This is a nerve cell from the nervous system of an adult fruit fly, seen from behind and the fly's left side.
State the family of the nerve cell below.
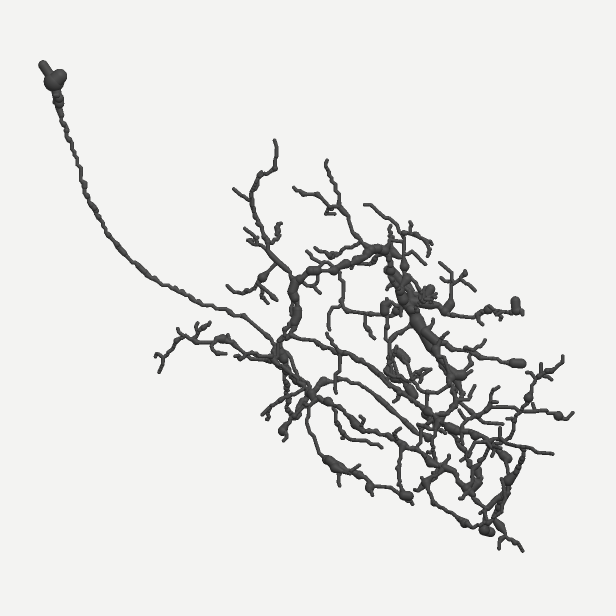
hemilineage 09A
